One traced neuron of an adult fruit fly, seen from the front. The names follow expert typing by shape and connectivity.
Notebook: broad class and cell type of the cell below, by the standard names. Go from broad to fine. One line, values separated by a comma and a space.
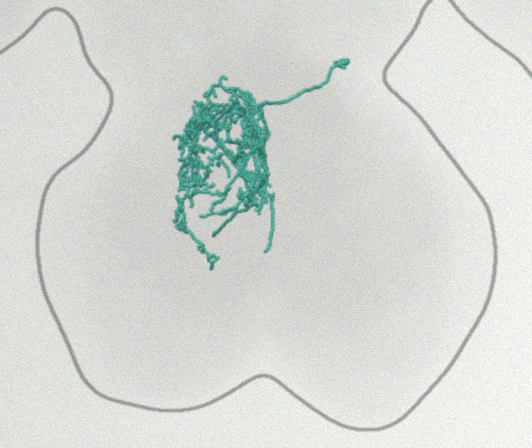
nerve-cord intrinsic neuron, INXXX198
